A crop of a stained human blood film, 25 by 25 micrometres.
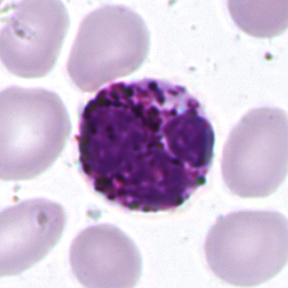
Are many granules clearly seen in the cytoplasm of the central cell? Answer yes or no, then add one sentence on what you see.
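Yes. Many granules lie over the nucleus and partly hide its outline.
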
